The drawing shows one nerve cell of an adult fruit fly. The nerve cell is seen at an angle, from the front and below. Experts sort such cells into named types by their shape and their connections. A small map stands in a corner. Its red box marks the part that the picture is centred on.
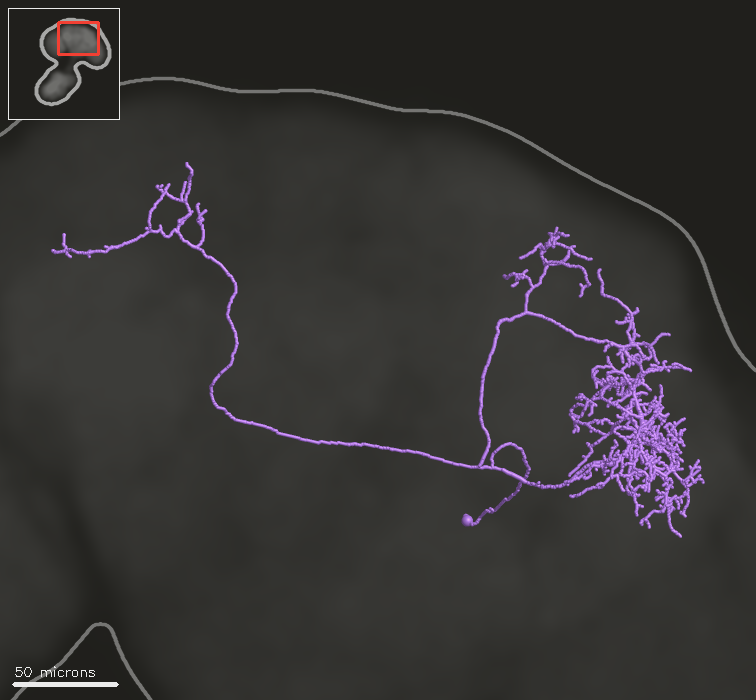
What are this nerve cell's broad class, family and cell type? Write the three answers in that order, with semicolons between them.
central-brain intrinsic neuron; hemilineage VLPl&p2_posterior; AVLP504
